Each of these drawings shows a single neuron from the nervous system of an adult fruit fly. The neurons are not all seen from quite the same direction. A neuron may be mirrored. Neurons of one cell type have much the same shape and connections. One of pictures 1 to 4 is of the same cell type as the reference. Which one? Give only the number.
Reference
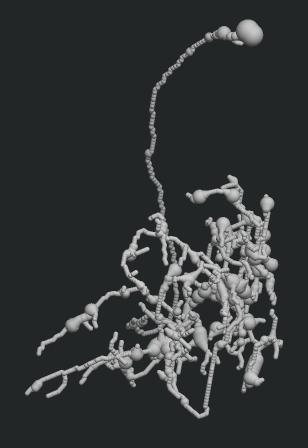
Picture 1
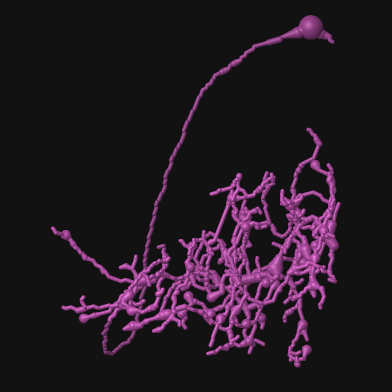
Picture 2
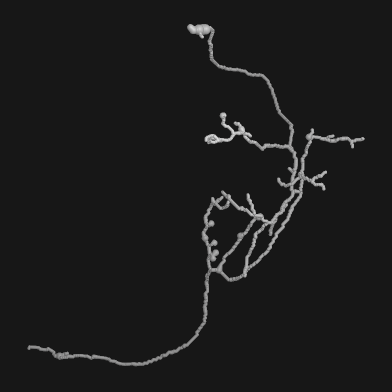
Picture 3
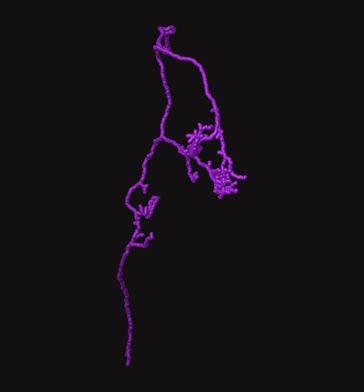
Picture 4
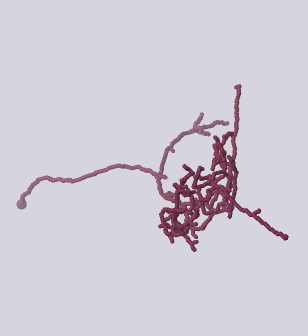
1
